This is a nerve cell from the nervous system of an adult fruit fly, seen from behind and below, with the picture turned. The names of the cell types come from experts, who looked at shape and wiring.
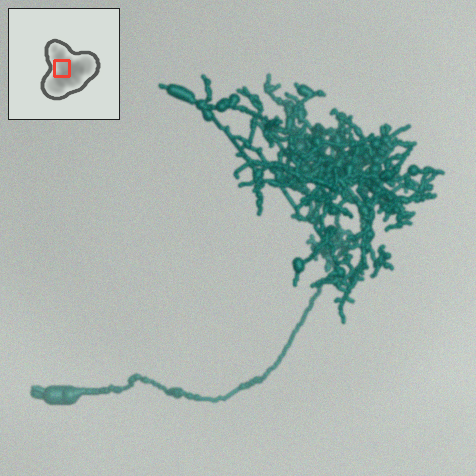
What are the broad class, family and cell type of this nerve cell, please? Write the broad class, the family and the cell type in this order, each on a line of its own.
nerve-cord intrinsic neuron
hemilineage 09A
IN09A031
